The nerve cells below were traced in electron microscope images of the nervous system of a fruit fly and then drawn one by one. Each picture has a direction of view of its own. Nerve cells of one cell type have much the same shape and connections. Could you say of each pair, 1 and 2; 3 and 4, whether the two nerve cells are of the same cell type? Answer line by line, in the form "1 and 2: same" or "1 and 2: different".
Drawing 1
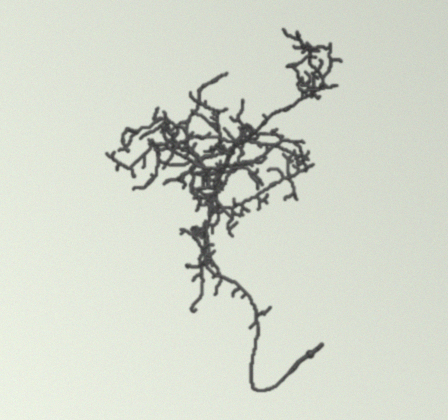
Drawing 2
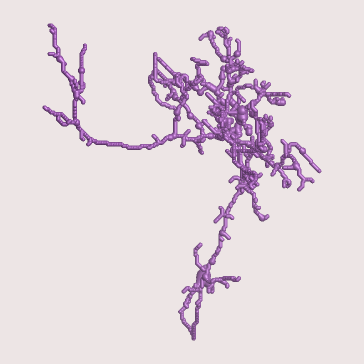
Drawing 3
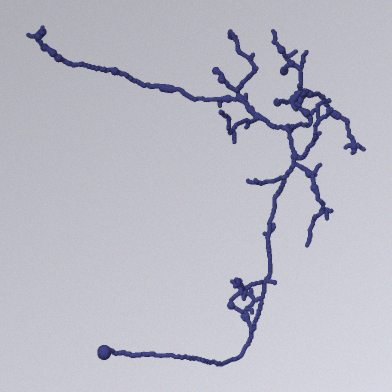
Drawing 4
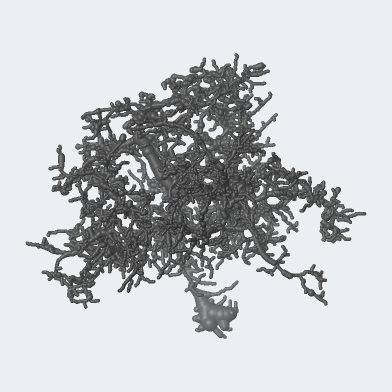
1 and 2: same
3 and 4: different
